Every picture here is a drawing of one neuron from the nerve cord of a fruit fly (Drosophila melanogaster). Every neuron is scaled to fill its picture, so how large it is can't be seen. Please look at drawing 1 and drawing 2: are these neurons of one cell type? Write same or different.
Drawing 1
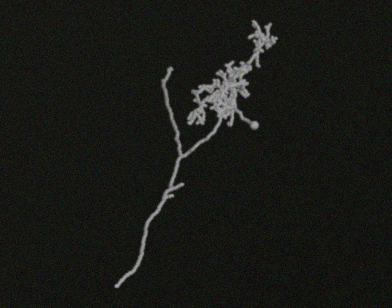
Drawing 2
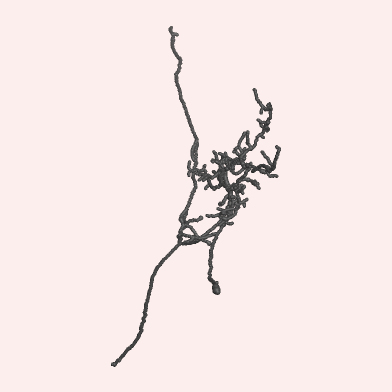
different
